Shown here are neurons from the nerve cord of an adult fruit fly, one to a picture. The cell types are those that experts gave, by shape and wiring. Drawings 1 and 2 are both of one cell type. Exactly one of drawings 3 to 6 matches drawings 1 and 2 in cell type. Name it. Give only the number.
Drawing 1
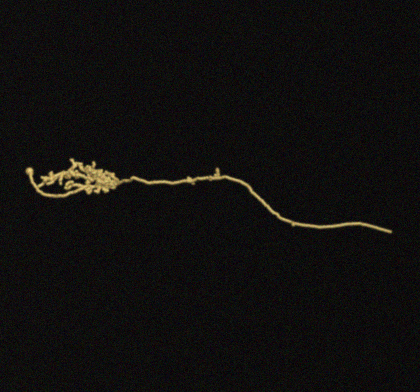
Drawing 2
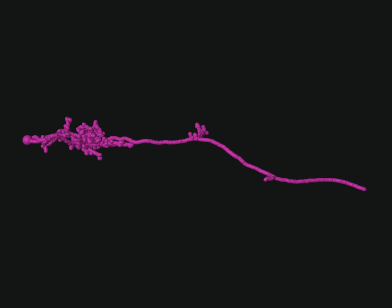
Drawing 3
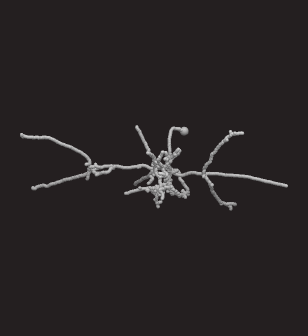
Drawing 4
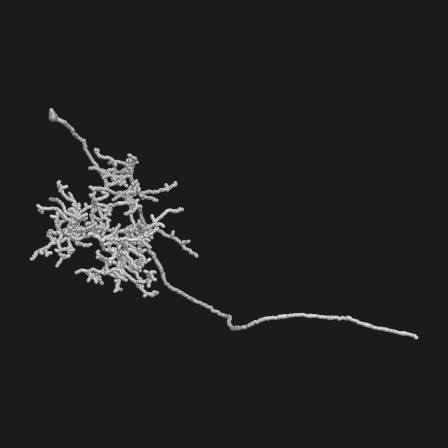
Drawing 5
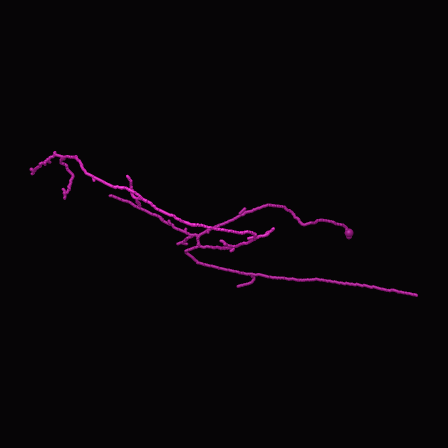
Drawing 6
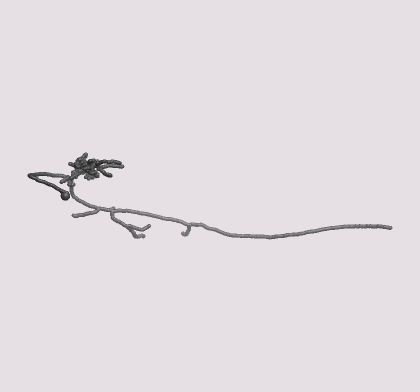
4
